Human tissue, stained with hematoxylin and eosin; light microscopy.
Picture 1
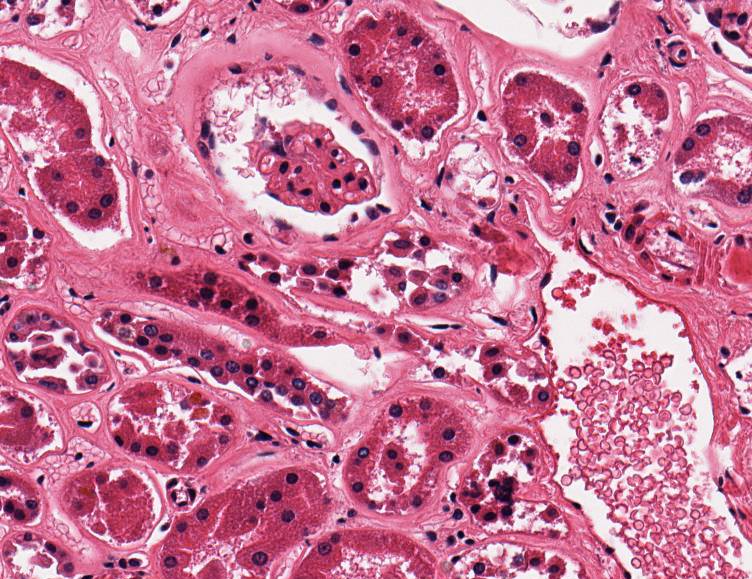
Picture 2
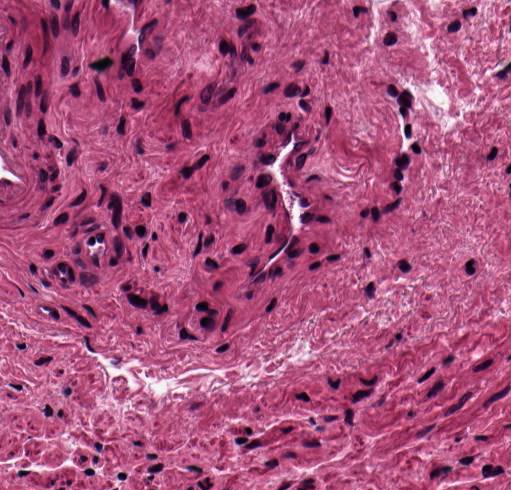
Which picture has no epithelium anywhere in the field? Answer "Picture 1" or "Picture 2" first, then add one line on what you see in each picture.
Picture 2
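In picture 1: The tubules are lined by cells with abundant granular, deeply eosinophilic cytoplasm.
In picture 2: The whole field is made up of densely pink-staining fibrous tissue with scattered spindle-shaped cells and no epithelium.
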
